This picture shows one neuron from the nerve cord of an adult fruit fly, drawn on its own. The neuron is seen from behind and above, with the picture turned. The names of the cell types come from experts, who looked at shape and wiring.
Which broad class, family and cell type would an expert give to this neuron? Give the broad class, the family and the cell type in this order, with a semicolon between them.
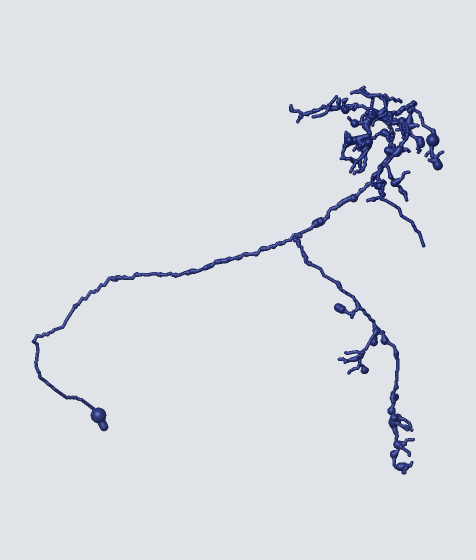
nerve-cord intrinsic neuron; hemilineage 13B; IN13B093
